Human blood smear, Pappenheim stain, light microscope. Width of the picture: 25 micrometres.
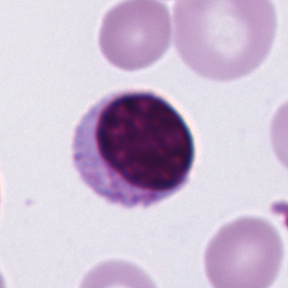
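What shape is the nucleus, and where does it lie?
Oval, with no notch or indentation, lying toward the upper right of the cell; it is about 9 by 8 micrometres and fills about 60% of the cell's area.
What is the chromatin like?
Dark purple and coarsely clumped.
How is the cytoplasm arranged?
As a pale lilac-blue crescent along the lower left side of the nucleus, in a cell about 10 micrometres across.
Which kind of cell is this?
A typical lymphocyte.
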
